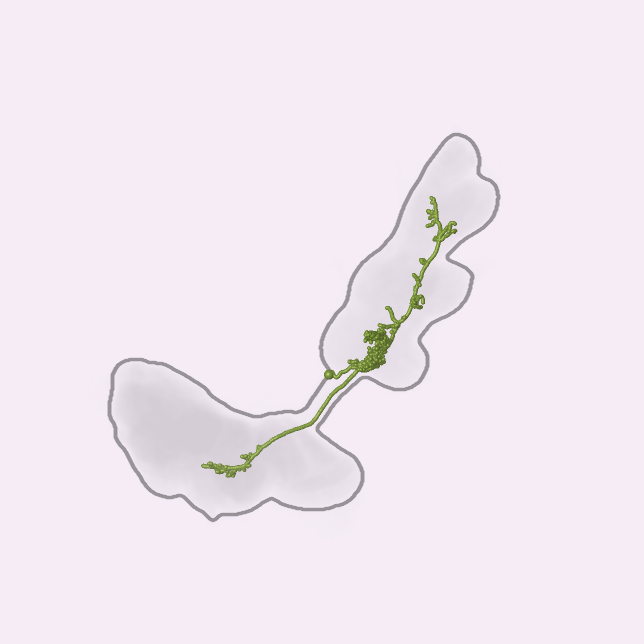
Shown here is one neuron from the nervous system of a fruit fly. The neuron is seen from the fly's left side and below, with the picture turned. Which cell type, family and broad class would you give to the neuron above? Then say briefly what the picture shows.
The cell type is AN17A018. The family is hemilineage 17A. Its broad class is ascending neuron. The cell body is in the middle of the picture. As drawn here it is about as wide as it is tall.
